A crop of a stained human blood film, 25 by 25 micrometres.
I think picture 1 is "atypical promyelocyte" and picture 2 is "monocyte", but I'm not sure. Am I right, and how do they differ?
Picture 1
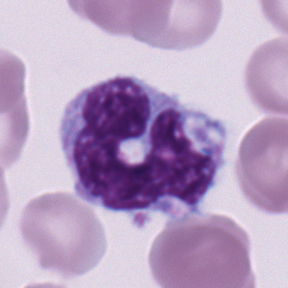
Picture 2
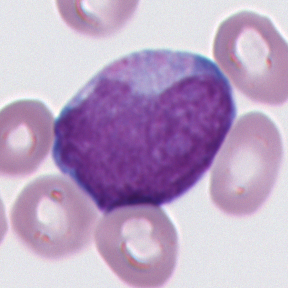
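Of the two, picture 2 is the atypical promyelocyte and picture 1 the monocyte. The monocyte measures about 15 by 12 micrometres, the atypical promyelocyte about 17 by 14 micrometres.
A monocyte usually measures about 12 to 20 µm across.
In the atypical promyelocyte the nucleus fills about 80% of the cell's area, and the cytoplasm forms a narrow blue rim along the left edge.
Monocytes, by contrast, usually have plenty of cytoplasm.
The monocyte's chromatin is dark purple and coarsely clumped, without visible nucleoli; the atypical promyelocyte's nucleus has a shallow indentation on its upper side. A pale clear zone lies in the monocyte's cytoplasm at the right side of the cell, whereas no vacuoles are seen in the atypical promyelocyte. Neither cell shows coarse granules in its cytoplasm. The monocyte has an irregular, slightly ragged margin with a small purple fragment just below its lower edge; red cells touch the atypical promyelocyte on several sides.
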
